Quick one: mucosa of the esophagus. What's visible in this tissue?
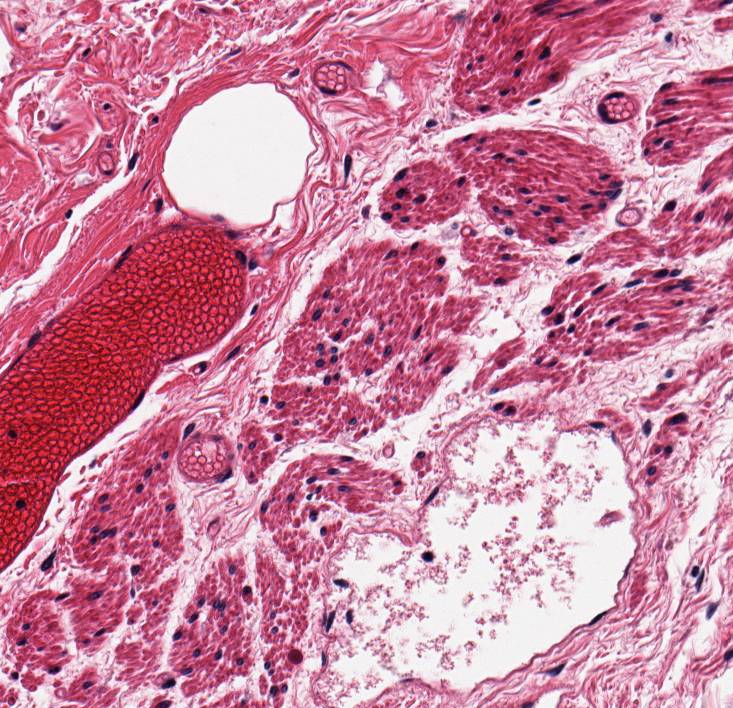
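Let's see: smooth muscle bundles, cut transversely and obliquely, fill the centre and right of the field. Their cells have pink eosinophilic cytoplasm, with dark oval nuclei scattered through each bundle. Loose, pale pink fibrous connective tissue separates the bundles. And no fat cells present.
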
